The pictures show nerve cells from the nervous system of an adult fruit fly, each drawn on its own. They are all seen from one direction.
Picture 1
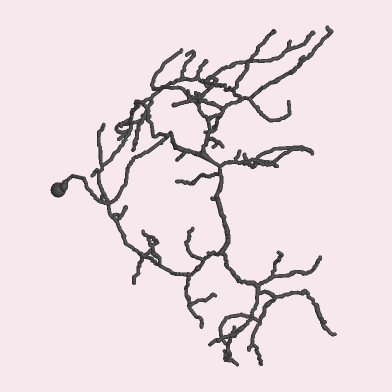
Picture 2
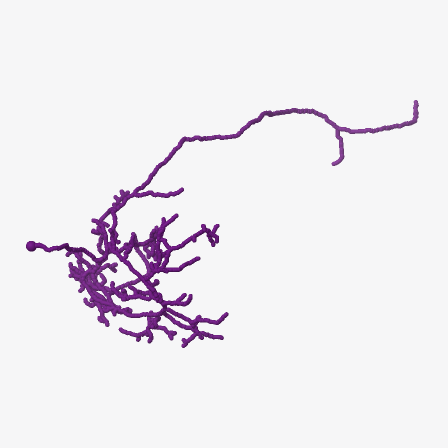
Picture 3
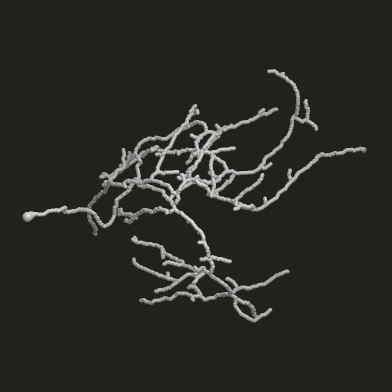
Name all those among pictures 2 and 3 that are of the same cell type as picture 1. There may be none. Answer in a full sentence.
Picture 3 is of the same cell type.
